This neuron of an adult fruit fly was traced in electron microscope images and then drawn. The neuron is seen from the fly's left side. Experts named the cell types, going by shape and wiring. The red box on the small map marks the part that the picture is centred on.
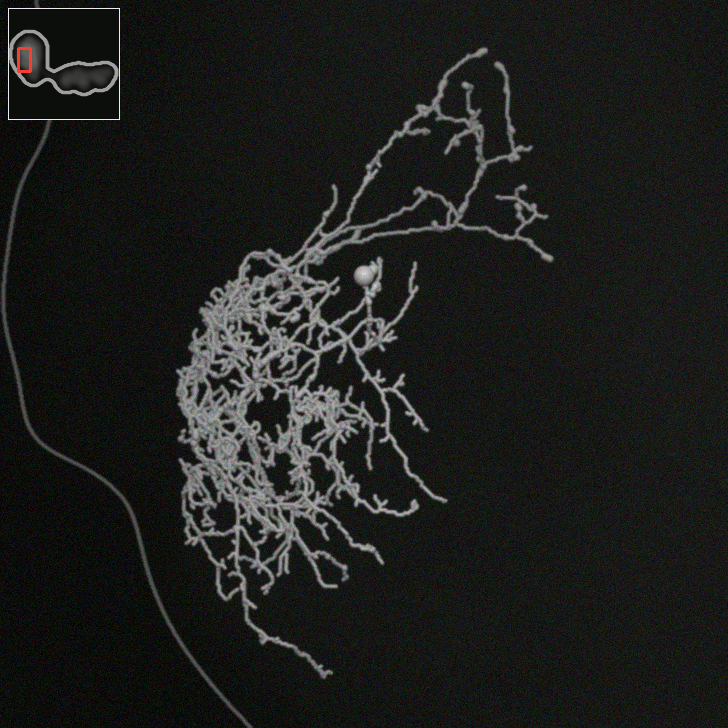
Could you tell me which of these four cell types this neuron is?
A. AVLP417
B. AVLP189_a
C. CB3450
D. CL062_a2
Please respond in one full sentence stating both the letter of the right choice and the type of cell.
The cell type matching the neuron is AVLP417, which option A provides.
